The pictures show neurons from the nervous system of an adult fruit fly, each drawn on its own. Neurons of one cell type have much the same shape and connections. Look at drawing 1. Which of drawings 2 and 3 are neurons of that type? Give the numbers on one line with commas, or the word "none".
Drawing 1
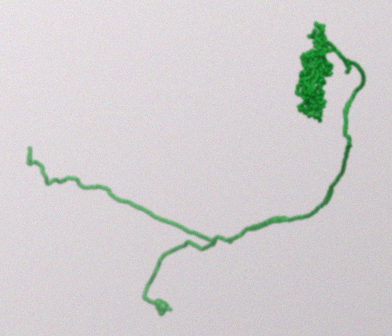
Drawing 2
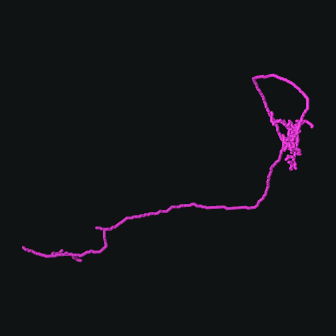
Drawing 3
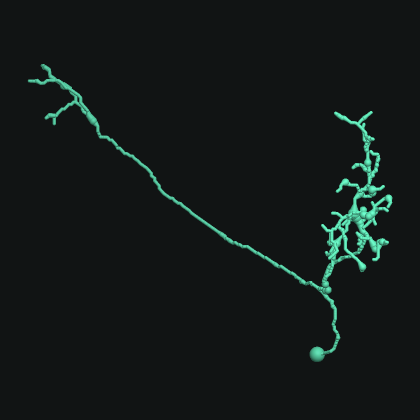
3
